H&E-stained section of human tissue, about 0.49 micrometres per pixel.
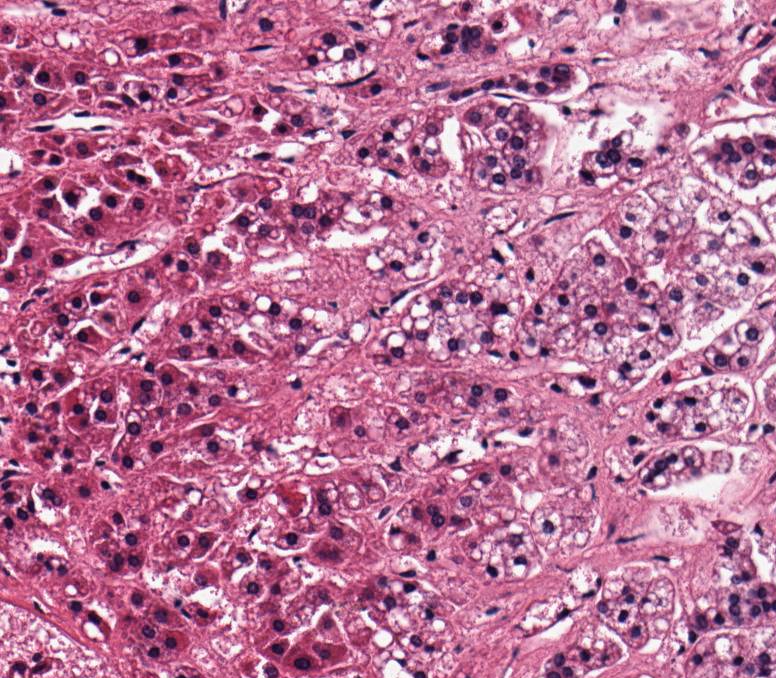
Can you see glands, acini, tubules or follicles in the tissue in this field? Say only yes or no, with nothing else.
No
